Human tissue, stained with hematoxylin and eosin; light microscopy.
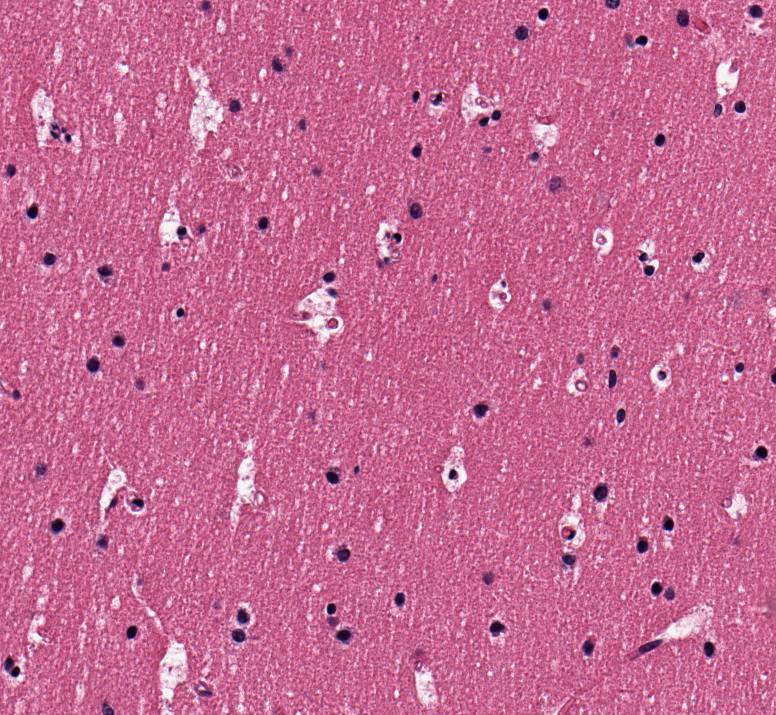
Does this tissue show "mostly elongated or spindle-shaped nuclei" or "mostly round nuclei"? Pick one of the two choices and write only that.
Mostly round nuclei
